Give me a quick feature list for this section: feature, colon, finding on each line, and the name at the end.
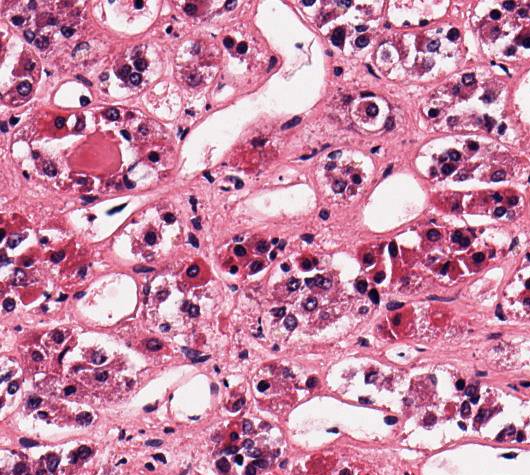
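Nest cells: large and polygonal, with plenty of granular pink cytoplasm.
Darker cells: scattered, mostly in the left half, their cytoplasm a denser, deeper red than their neighbours'.
Septa: thin, carrying small dark elongated nuclei.
Fat cells: none anywhere in the field.
Name: pituitary.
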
